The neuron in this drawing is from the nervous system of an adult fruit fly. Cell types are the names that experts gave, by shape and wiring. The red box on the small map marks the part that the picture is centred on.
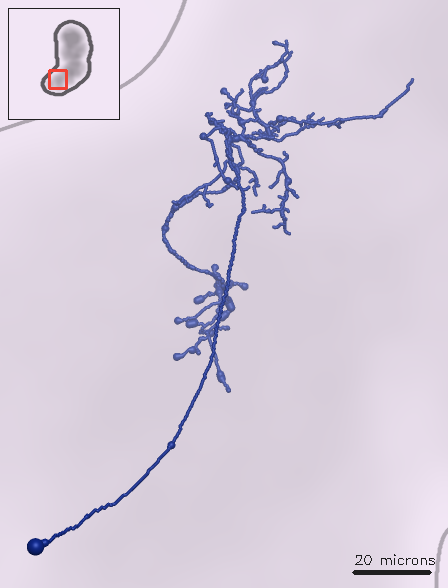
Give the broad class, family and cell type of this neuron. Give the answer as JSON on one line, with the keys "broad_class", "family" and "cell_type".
{"broad_class": "nerve-cord intrinsic neuron", "family": "hemilineage 06A", "cell_type": "IN06A108"}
